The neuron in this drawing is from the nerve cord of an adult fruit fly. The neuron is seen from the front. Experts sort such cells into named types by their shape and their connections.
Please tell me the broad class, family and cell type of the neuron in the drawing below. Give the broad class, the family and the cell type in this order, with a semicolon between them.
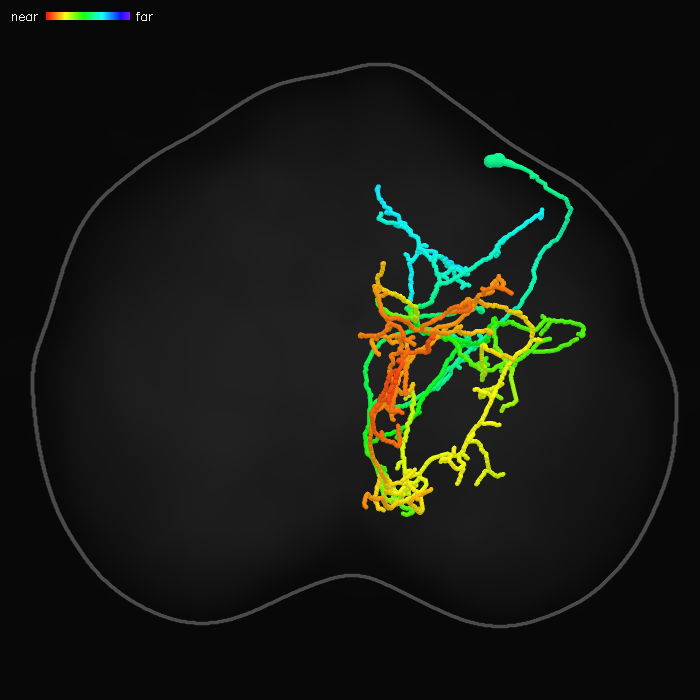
nerve-cord intrinsic neuron; hemilineage 17A; IN17A037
